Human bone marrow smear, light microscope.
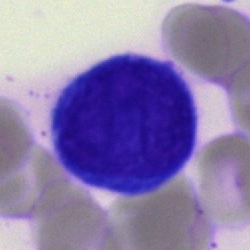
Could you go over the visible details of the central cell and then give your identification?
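The cell has a round, smooth outline. Cytoplasm, if present at all, forms no more than a very thin deep-blue rim at the edge. The chromatin is dark blue-purple and finely textured, with no coarse clumps. No granules are visible. The cell is a blast.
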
